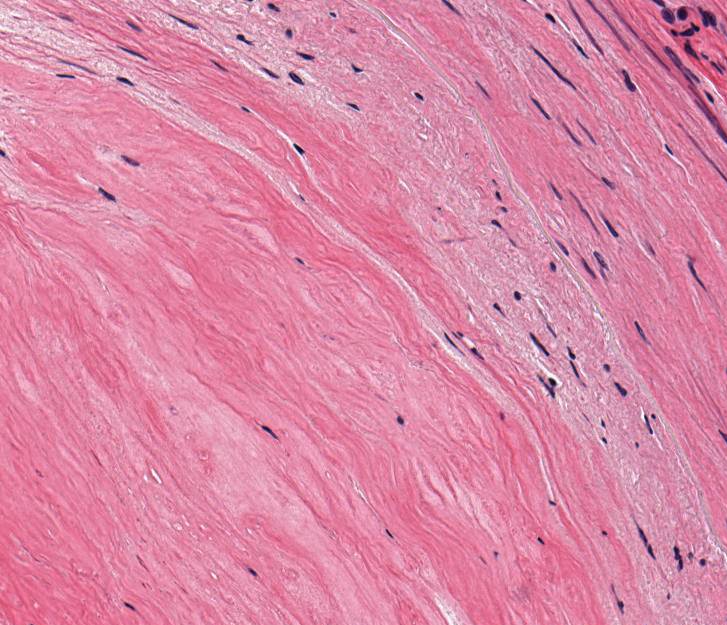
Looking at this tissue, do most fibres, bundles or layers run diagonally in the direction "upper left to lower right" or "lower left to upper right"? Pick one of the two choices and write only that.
Upper left to lower right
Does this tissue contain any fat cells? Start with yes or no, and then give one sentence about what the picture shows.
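No. No epithelium, glands or fat cells are present in the field.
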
